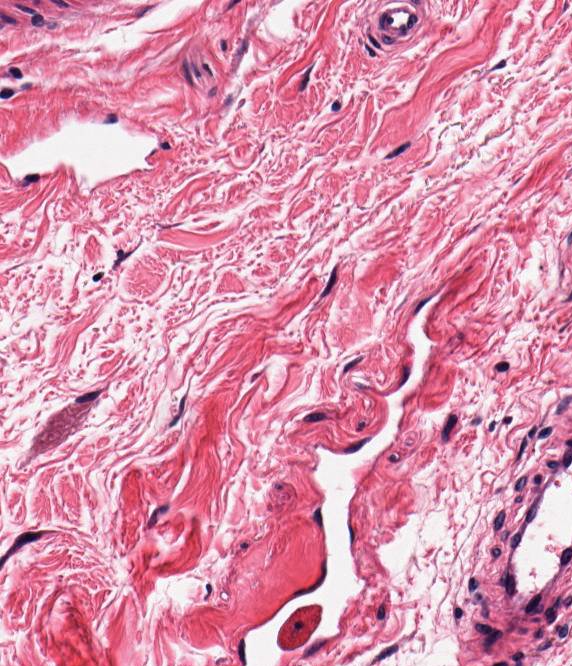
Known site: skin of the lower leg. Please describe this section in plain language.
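Pink, wavy collagen bundles running in varied directions make up most of the field. Nuclei are sparse; most are thin, dark and elongated, and they lie singly among the fibres. A more crowded cluster of dark oval nuclei occupies the bottom right corner. No fat cells are seen.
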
